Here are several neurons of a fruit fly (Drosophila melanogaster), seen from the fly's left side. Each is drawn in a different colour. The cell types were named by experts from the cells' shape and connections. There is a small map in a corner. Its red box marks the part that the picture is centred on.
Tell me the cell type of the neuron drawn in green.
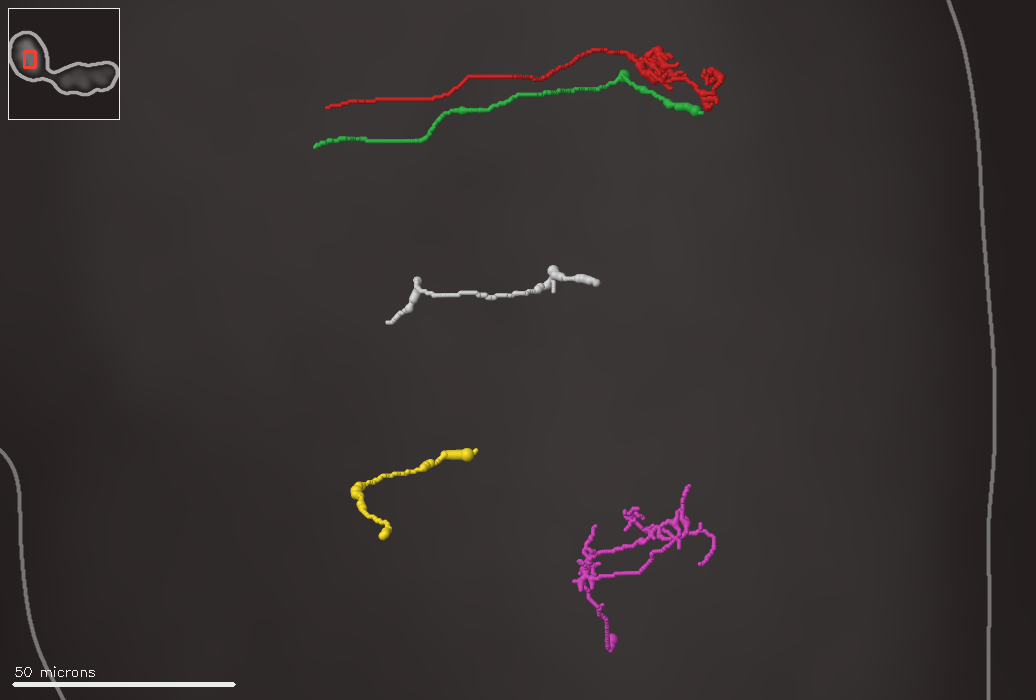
R7y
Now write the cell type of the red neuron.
L5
